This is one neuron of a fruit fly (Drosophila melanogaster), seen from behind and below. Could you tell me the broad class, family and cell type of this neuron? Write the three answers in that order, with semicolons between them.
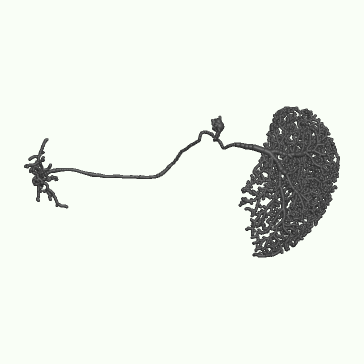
visual projection neuron; H; H2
